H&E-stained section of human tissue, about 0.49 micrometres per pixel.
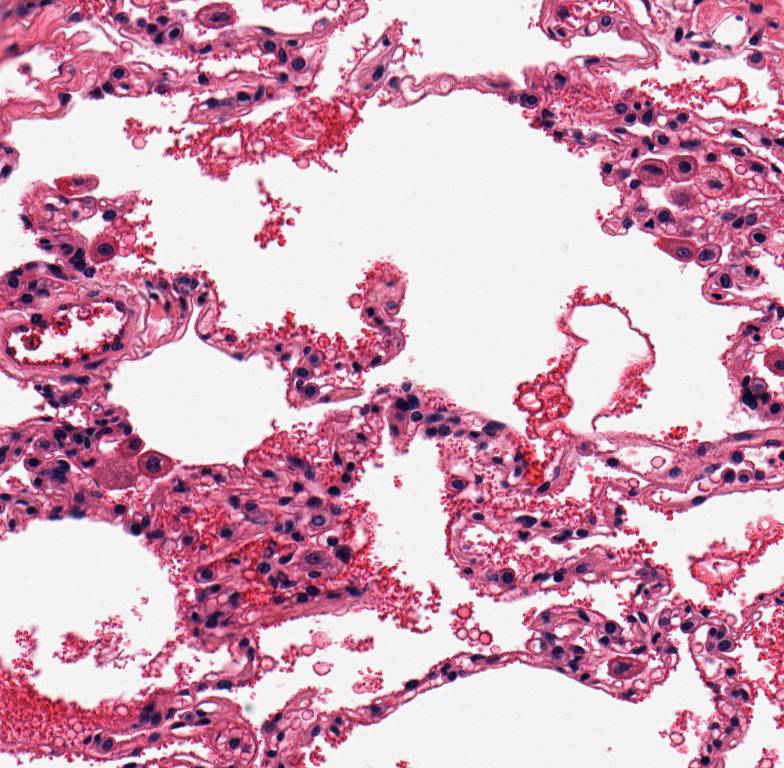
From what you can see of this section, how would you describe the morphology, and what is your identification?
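Architecture first: a meshwork of thin branching tissue walls encloses large empty spaces. Contents of the spaces: many free red blood cells, clustered along the edges of the walls. Other cells: a group of large cells with abundant pink cytoplasm and round nuclei in the upper right. Glands: none anywhere in the field. The tissue is lung.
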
